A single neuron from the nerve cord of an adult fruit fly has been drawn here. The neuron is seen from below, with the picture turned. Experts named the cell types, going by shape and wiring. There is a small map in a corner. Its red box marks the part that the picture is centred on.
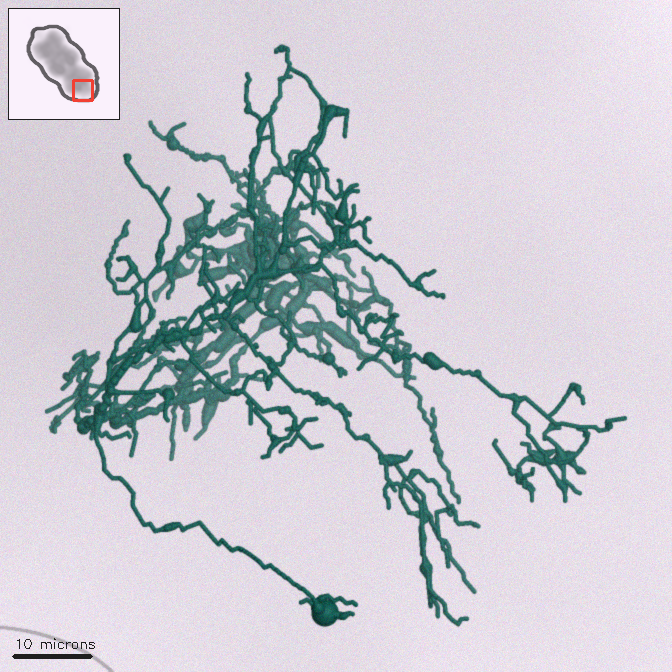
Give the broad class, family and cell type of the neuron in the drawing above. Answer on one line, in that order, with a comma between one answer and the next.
nerve-cord intrinsic neuron, hemilineage 19B, IN19B068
